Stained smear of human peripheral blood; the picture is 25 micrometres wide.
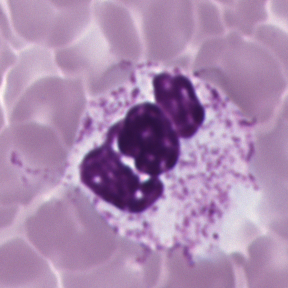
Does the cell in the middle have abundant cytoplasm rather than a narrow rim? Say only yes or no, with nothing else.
Yes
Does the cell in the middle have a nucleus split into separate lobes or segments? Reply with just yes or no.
Yes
